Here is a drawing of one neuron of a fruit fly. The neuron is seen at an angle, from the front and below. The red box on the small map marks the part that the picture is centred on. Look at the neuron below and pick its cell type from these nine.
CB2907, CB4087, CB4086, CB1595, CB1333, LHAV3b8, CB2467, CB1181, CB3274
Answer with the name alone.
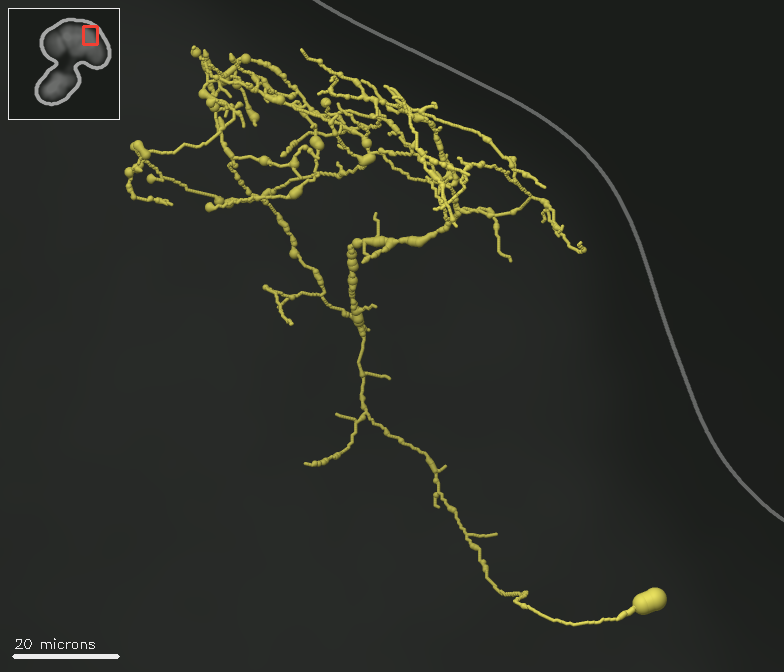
CB4086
